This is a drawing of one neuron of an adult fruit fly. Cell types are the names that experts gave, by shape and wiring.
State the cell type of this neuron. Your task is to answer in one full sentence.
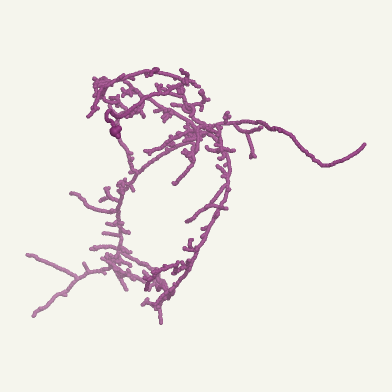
This neuron is typed as EN21X001.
